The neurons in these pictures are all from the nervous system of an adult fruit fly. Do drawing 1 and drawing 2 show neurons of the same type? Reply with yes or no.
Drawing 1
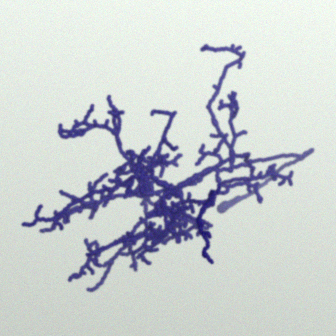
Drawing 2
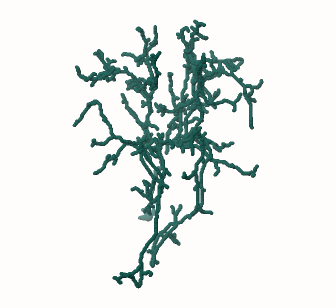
no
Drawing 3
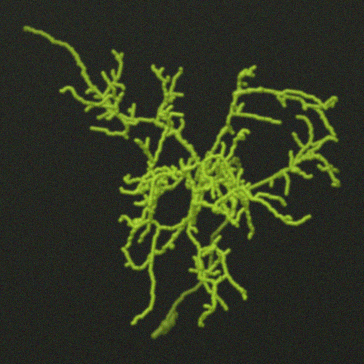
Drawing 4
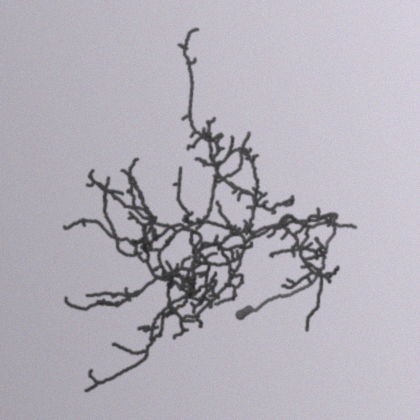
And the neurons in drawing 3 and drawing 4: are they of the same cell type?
yes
